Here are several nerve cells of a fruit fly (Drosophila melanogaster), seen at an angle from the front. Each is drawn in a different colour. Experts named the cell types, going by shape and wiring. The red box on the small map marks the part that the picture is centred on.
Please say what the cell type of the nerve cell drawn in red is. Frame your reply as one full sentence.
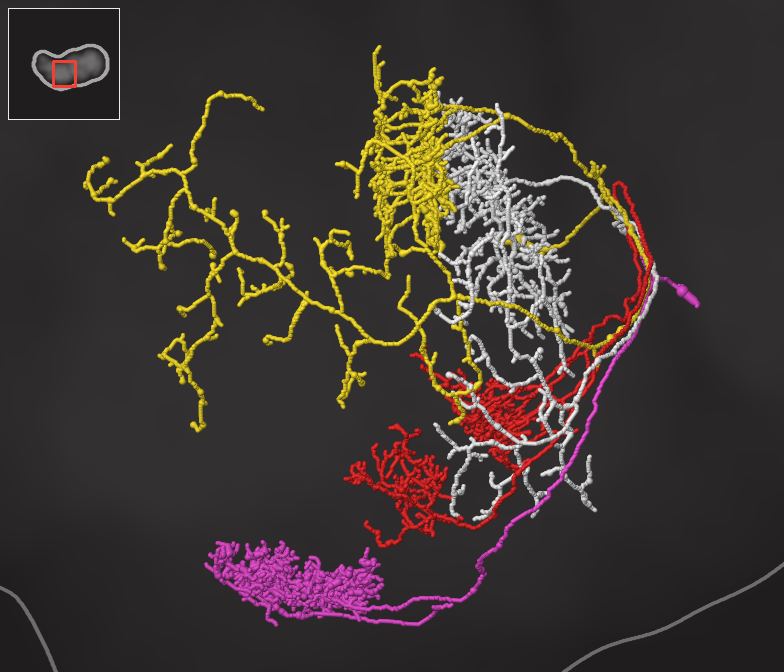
On the level of cell type, this nerve cell is MeLo13.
